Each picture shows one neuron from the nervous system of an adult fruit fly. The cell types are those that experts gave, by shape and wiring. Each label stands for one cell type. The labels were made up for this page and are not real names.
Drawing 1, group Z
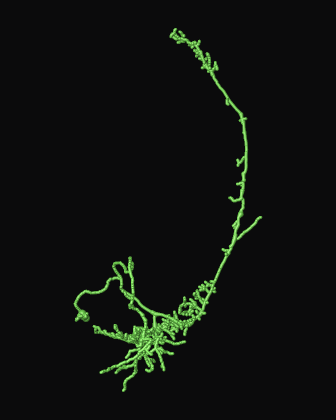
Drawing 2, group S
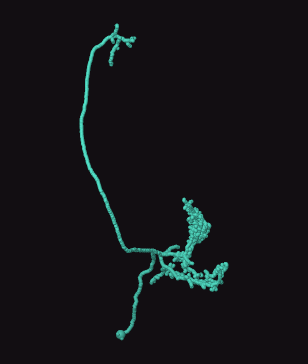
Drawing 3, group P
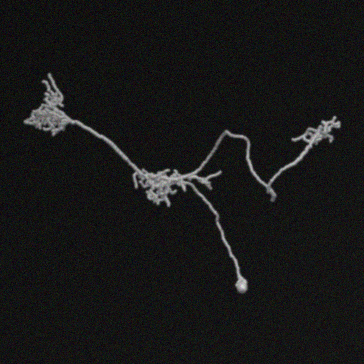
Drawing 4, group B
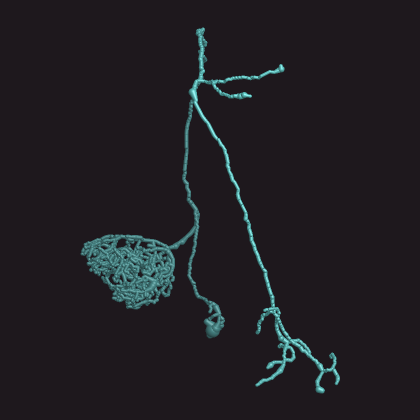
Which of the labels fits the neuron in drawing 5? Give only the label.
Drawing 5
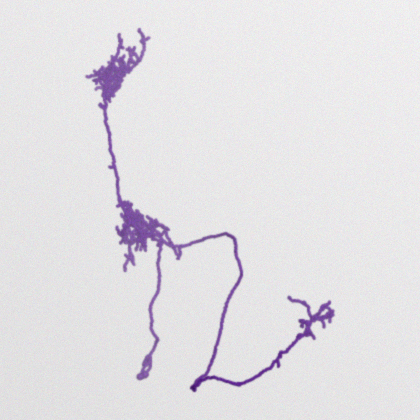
group P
